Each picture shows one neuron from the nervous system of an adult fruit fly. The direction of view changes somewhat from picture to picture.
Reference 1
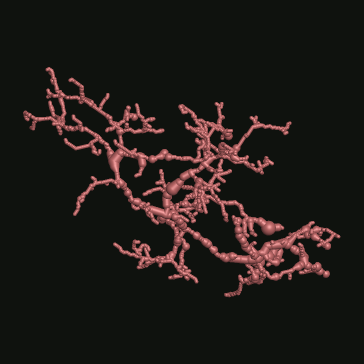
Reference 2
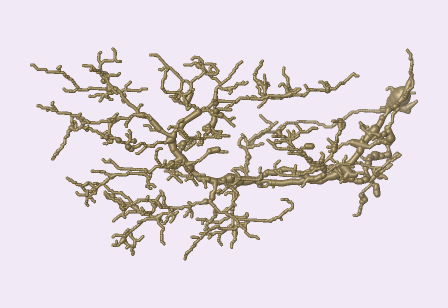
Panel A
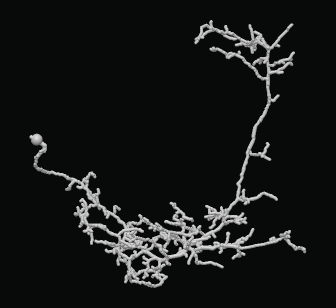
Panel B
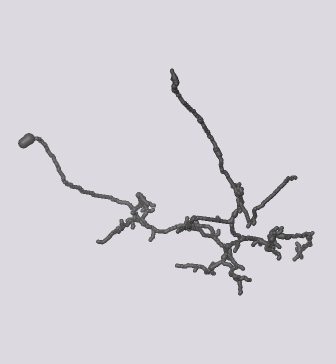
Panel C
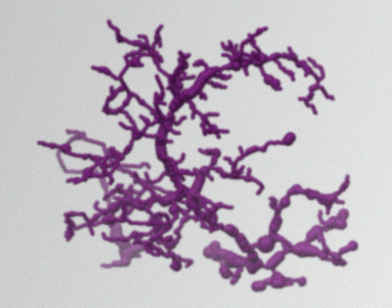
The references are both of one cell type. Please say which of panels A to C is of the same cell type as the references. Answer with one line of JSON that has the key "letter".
{"letter": "C"}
